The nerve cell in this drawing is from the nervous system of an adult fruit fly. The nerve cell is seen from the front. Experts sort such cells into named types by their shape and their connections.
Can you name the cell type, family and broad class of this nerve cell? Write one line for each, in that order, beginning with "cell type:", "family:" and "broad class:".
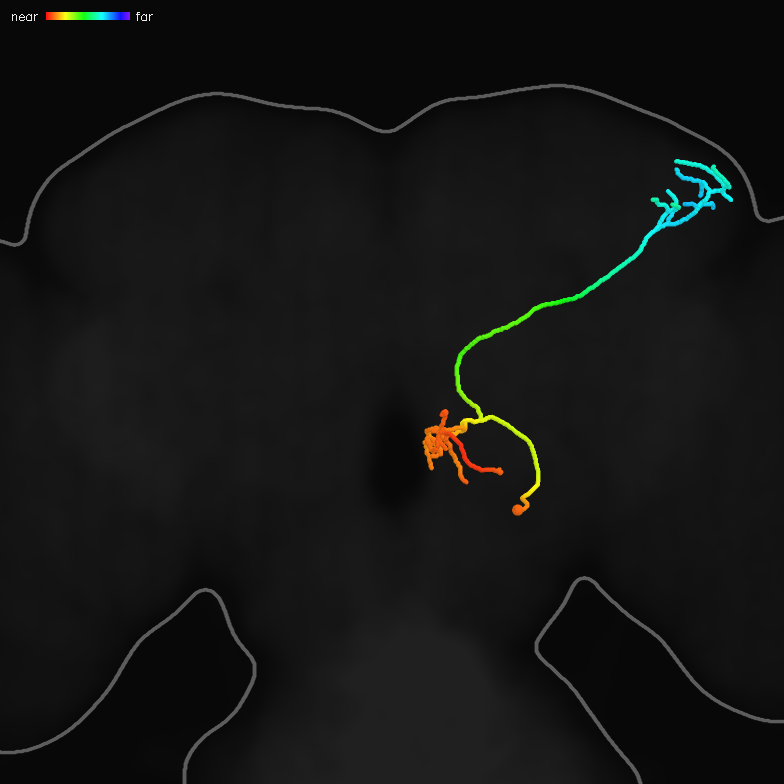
cell type: CB2589
family: hemilineage ALv1
broad class: central-brain intrinsic neuron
